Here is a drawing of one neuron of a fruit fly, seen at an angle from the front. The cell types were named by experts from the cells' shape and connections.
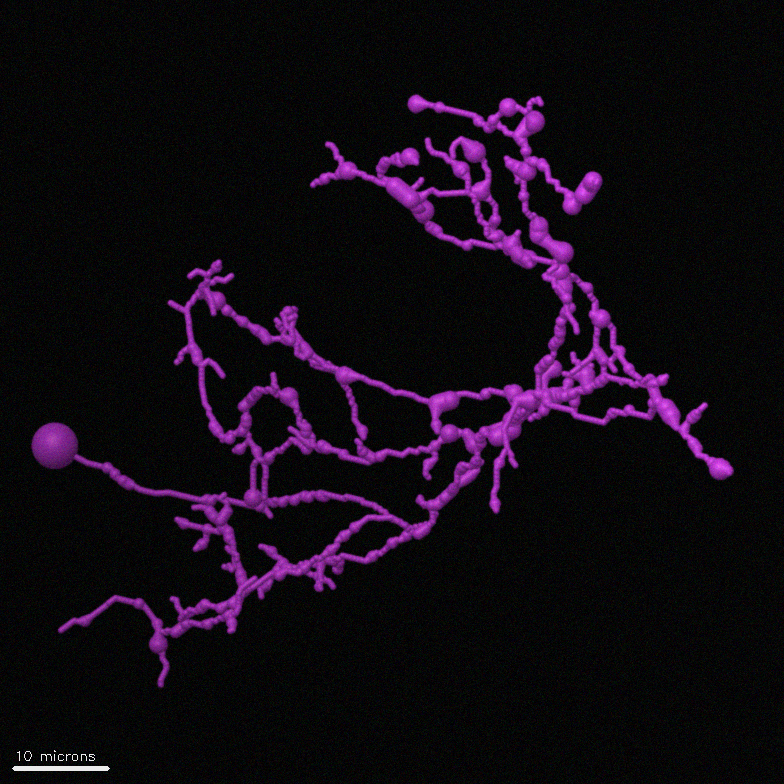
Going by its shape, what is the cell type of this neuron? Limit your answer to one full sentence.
The neuron is categorized under cell type LHPV4c3.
